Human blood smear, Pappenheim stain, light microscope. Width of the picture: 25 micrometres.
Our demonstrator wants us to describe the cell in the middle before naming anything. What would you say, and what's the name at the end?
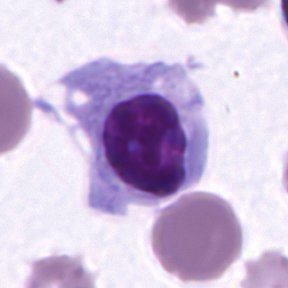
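Looking at the nucleus, it is roughly oval with no deep indentation, and it sits off-centre toward the lower right. Its chromatin looks dark purple and densely clumped. Around it, the cytoplasm is abundant and pale greyish blue. So I'd call this a plasma cell.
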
